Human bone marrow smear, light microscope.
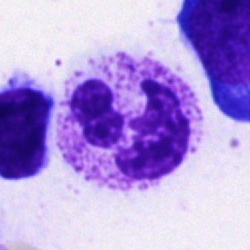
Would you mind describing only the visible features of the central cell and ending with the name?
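In outline the cell is roughly round. Its chromatin is dense and clumped, and no nucleoli are visible. The cell is a segmented neutrophil.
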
